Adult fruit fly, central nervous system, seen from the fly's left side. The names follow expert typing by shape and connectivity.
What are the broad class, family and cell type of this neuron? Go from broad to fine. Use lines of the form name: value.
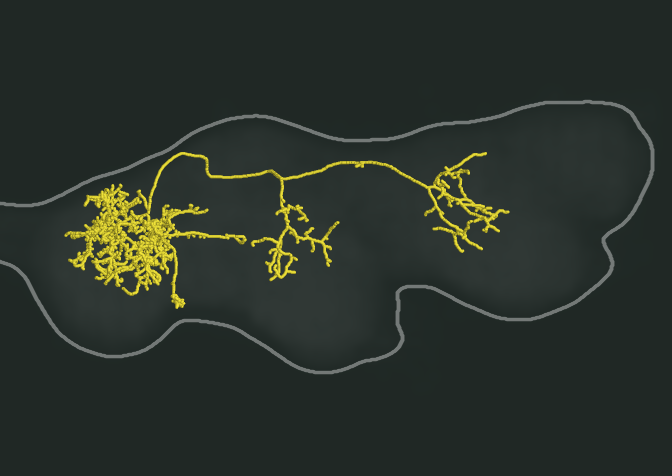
broad class: nerve-cord intrinsic neuron
family: hemilineage 12A
cell type: IN12A003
